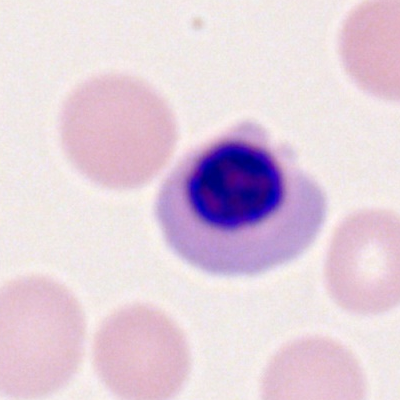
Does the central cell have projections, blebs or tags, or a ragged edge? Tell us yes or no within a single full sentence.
Yes, the border of the cell is ragged or frayed, or shows projections, blebs or tags.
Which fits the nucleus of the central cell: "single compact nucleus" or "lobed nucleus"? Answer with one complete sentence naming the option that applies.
The nucleus is neither lobed nor band-shaped but one compact round, oval or kidney-shaped mass.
